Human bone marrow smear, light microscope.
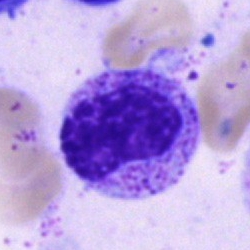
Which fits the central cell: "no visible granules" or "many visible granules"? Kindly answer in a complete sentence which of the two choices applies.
There are many visible granules in its cytoplasm.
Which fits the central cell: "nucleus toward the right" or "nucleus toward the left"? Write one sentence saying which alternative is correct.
This cell carries its nucleus toward the left side.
